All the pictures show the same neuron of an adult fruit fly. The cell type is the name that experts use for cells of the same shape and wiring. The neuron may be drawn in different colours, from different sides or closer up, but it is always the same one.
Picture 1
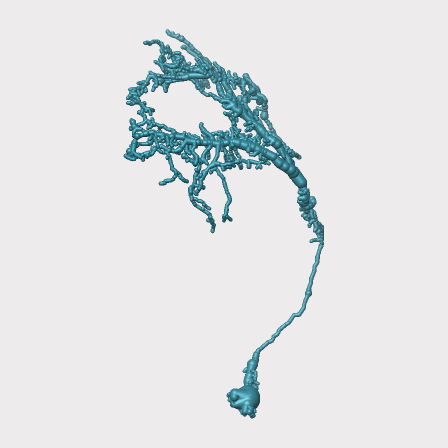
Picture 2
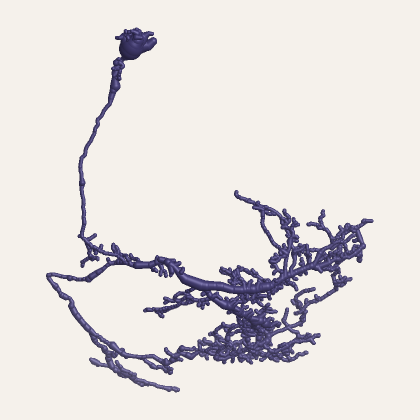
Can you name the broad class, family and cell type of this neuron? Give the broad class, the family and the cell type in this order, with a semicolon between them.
nerve-cord intrinsic neuron; hemilineage 03B; IN03B001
